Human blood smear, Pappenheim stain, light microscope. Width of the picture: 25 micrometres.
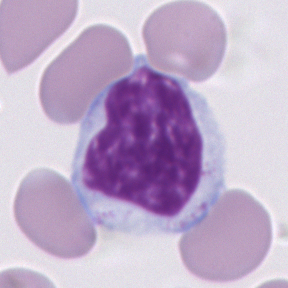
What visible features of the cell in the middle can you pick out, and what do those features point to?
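Checking the chromatin first: dark purple and clumped, with paler streaks between the clumps. Next, the nucleus: about 13 by 11 micrometres. Then the cytoplasm: pale greyish blue, its rim widest below the nucleus. Last, the granules: a few fine pinkish-purple ones lie in the lower cytoplasm. This is a large granular lymphocyte.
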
